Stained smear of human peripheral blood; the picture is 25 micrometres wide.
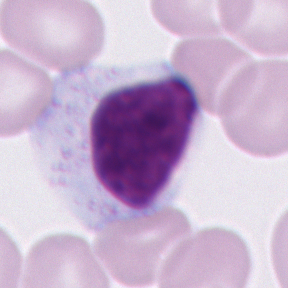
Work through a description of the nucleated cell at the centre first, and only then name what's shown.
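See how the nucleus is one single mass, with no lobes? It lies off-centre, toward the right side of the cell. The cytoplasm is pale blue and makes its widest rim to the left of the nucleus. Here you have a large granular lymphocyte.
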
